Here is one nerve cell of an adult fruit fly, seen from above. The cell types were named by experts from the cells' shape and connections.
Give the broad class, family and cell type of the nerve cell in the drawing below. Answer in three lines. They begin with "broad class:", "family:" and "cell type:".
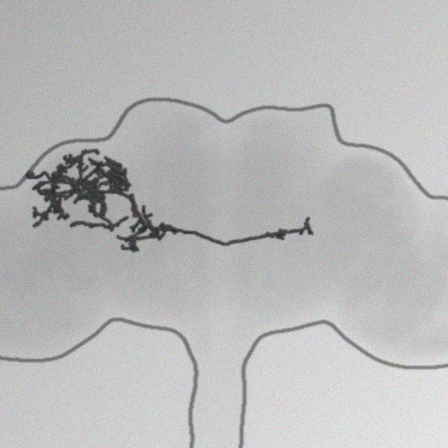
broad class: central-brain intrinsic neuron
family: hemilineage VLPl2_medial
cell type: AVLP177_a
